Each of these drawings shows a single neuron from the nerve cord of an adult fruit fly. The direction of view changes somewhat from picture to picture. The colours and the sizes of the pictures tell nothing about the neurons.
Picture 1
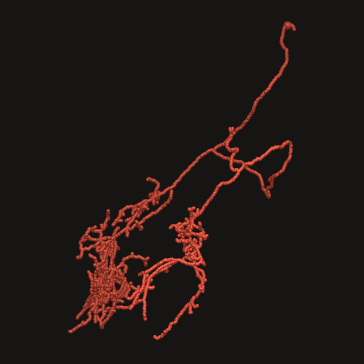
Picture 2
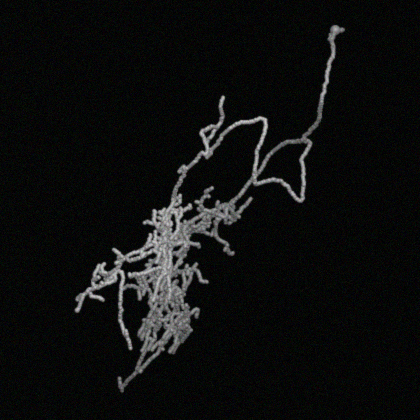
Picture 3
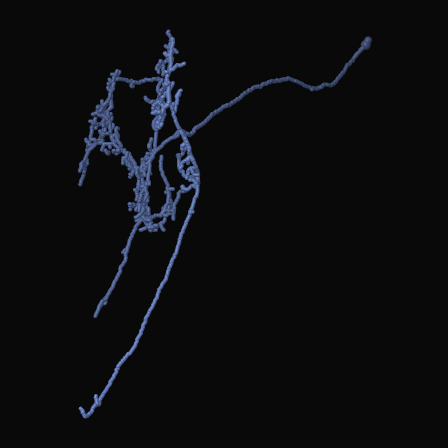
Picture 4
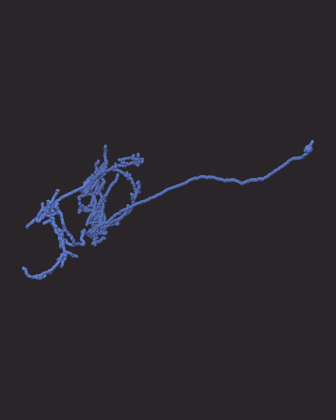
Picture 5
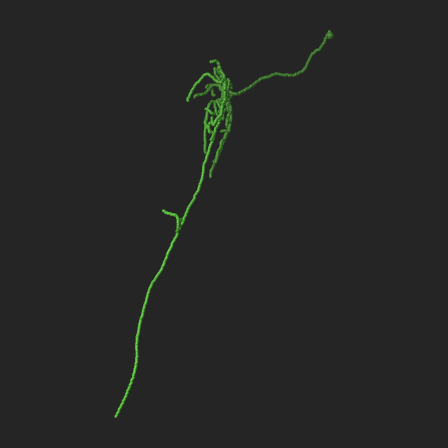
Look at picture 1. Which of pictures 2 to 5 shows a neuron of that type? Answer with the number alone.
2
